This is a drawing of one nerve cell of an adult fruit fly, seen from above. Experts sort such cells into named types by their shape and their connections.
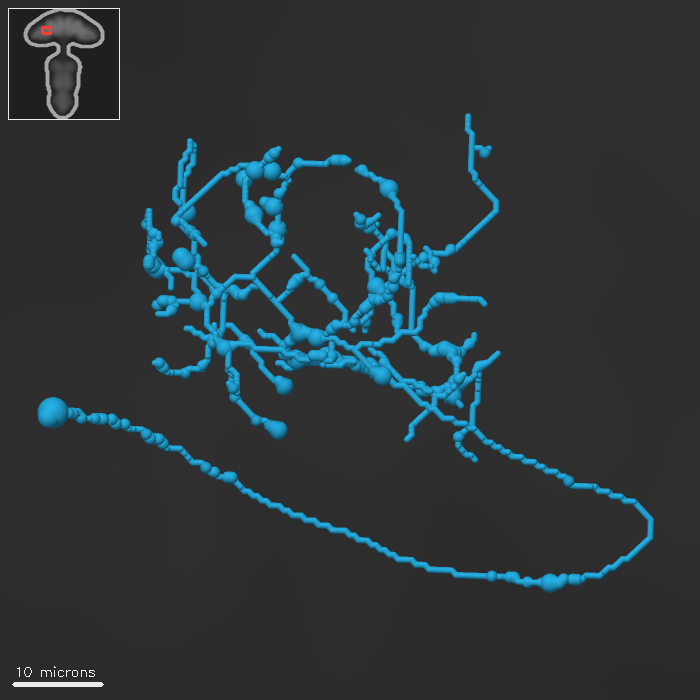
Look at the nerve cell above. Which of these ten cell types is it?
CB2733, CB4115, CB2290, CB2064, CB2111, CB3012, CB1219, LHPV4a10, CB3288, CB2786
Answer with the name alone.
CB2064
